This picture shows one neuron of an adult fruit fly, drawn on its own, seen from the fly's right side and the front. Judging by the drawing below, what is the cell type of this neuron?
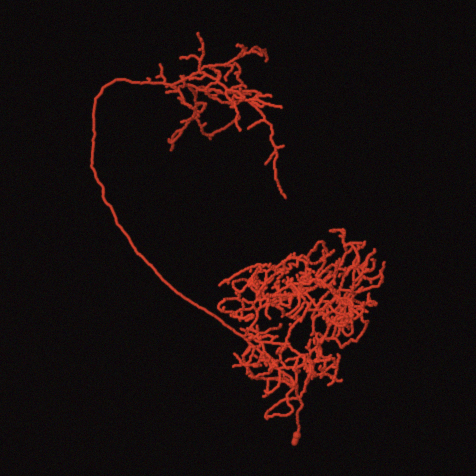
M_lvPNm24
